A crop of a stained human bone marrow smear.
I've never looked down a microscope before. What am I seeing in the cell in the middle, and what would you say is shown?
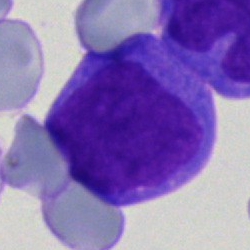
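Big nucleus here, filling most of the cell, and the chromatin is fine and evenly spread with no coarse dark clumps. No vacuoles in the cytoplasm, whose rim is widest along the top. A blast, then.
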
